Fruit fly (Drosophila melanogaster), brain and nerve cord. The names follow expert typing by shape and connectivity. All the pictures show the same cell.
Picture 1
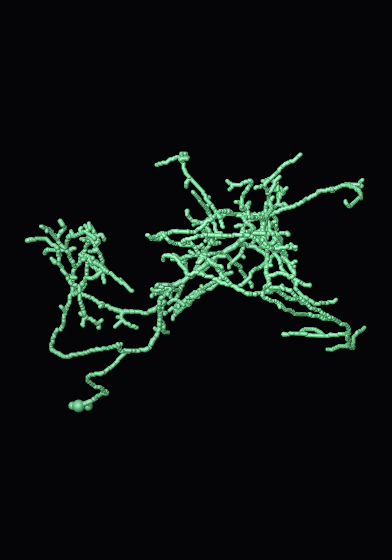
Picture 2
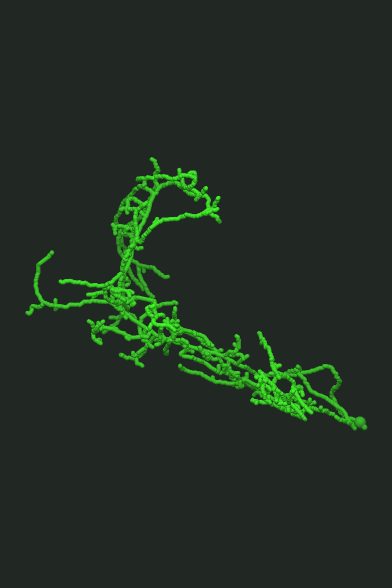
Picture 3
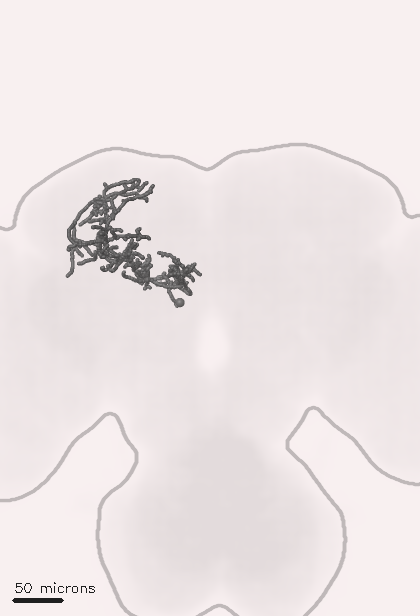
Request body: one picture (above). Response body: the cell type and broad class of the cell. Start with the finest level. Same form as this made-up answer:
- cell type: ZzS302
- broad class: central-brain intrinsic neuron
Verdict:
- cell type: CL356
- broad class: central-brain intrinsic neuron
